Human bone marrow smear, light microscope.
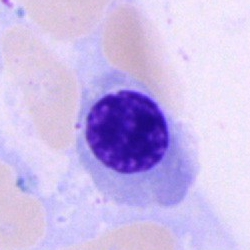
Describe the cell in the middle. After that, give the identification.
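Coarse, dark purple clumps make up the chromatin, with small paler patches lying between them. No nucleoli can be seen in the nucleus. The cytoplasm is pale blue and shows no granules. This cell is an erythroblast.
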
